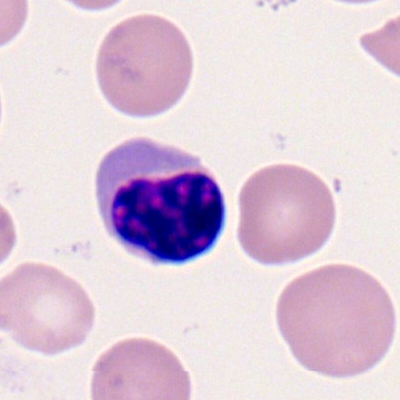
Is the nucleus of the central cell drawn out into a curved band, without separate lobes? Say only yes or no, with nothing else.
No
